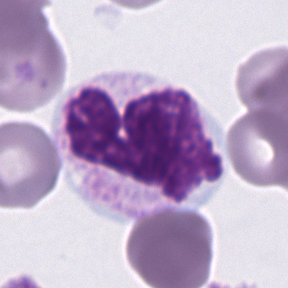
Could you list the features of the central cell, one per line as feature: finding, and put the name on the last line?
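Nucleus: two broad lobes, divided by a deep notch in the upper edge
Chromatin: dark purple, coarsely clumped
Cytoplasm: widest band below and to the left of the nucleus
Granules: fine, lilac-pink, sprinkled through the cytoplasm
Name: segmented neutrophil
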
